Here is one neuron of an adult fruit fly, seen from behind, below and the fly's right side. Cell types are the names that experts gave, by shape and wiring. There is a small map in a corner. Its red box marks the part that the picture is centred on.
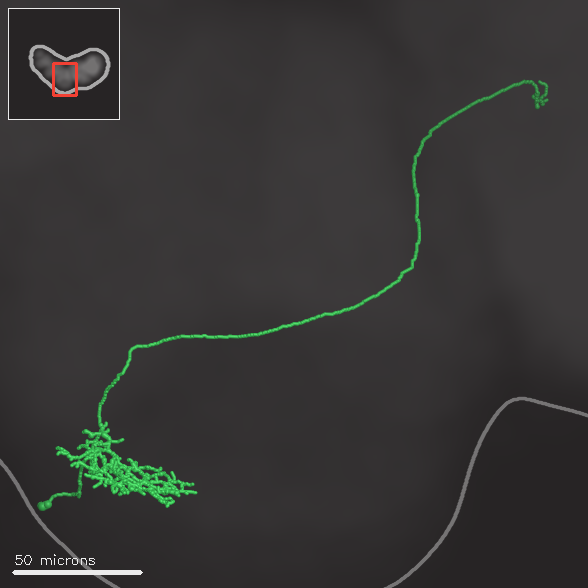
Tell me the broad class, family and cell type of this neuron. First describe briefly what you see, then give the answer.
The cell body can be seen at the lower left of the picture. By the scale bar it is about 200 microns wide in this view. It is a visual projection neuron. Its family is MeTu. It is of cell type MeTu1.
